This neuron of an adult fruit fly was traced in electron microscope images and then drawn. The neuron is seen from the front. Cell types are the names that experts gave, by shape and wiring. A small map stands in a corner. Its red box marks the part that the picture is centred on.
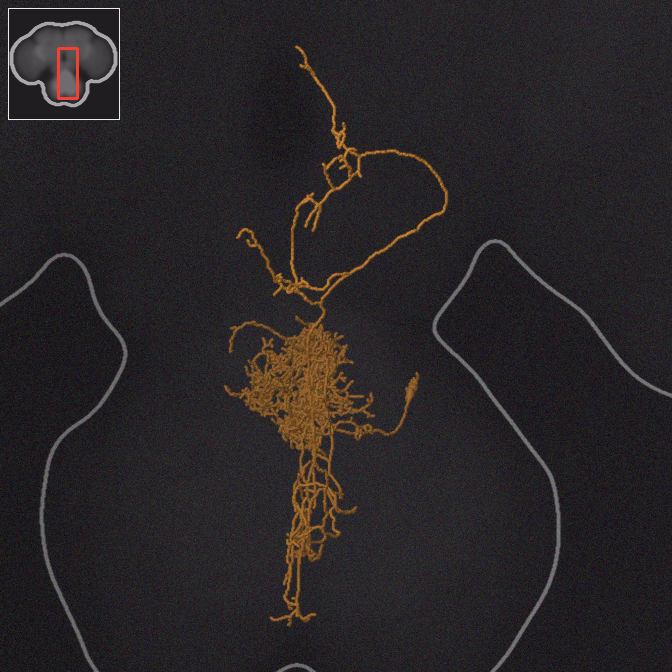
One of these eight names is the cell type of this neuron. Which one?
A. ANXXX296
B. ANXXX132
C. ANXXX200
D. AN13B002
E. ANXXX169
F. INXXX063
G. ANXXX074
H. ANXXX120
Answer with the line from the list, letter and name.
G. ANXXX074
